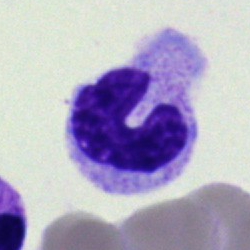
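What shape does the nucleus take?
A deeply indented horseshoe, with its notch opening toward the upper right.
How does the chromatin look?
It stains dark purple and looks clumped rather than fine.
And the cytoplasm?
Pale lilac-blue, holding fine, faint granules.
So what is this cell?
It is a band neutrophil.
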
